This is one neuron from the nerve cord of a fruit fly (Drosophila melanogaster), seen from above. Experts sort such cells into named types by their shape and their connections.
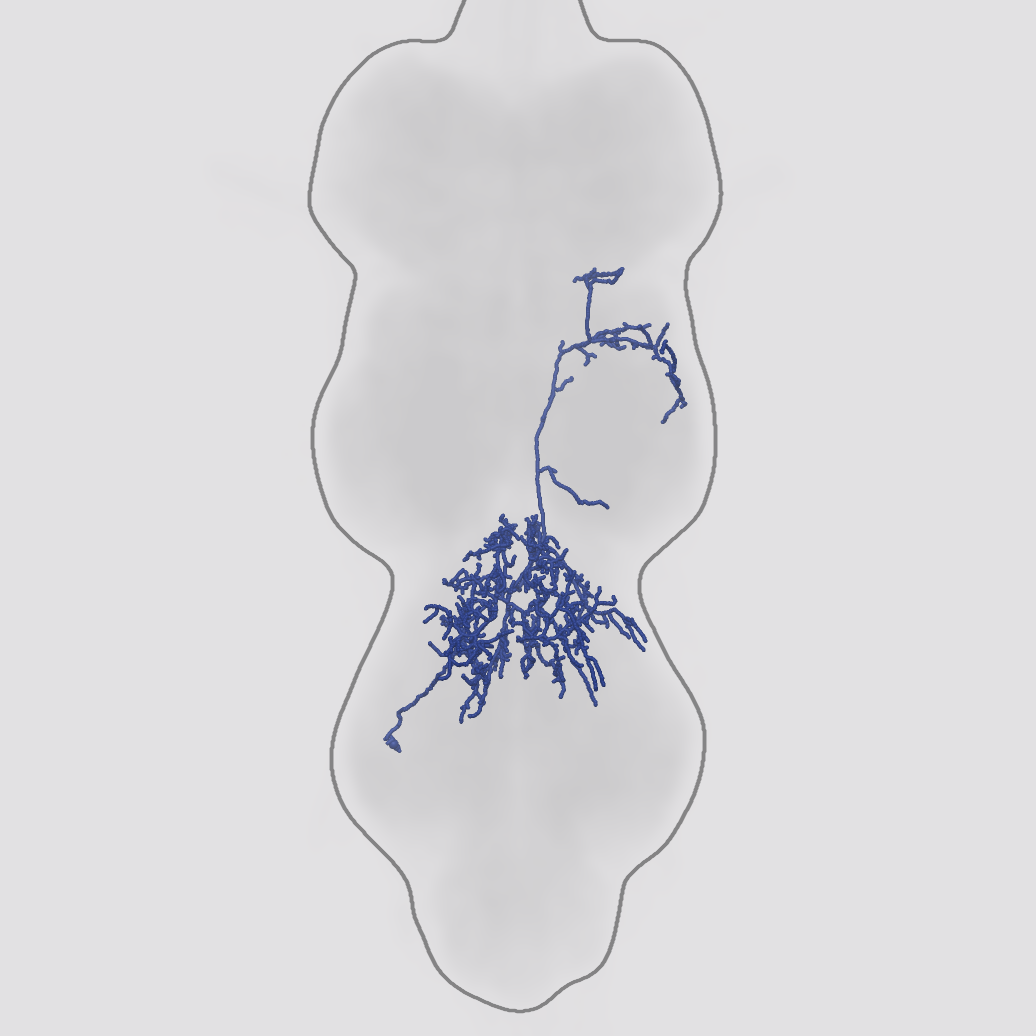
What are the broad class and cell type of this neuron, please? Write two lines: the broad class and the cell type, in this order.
ascending neuron
INXXX063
